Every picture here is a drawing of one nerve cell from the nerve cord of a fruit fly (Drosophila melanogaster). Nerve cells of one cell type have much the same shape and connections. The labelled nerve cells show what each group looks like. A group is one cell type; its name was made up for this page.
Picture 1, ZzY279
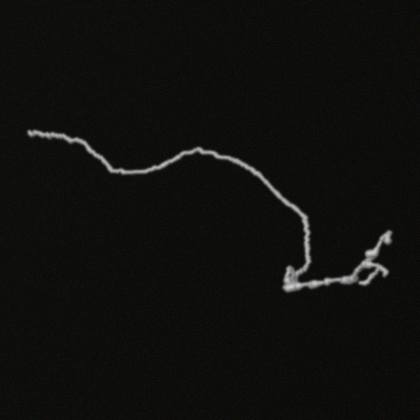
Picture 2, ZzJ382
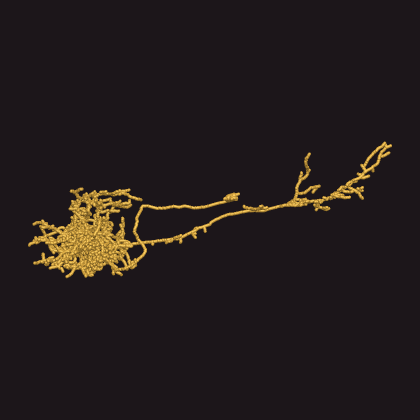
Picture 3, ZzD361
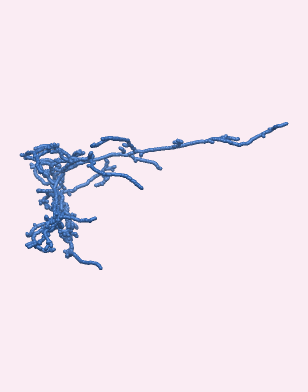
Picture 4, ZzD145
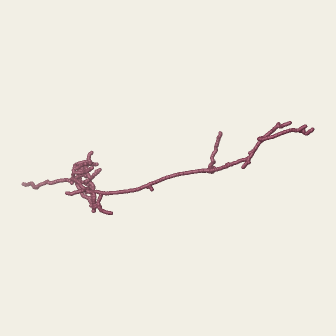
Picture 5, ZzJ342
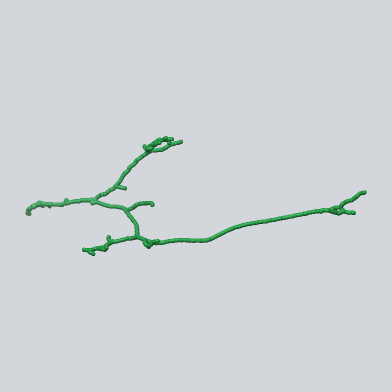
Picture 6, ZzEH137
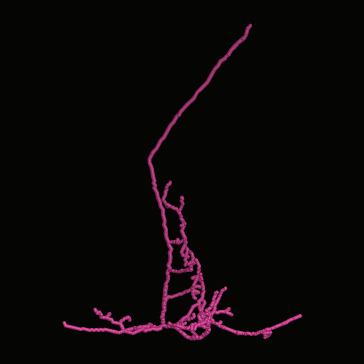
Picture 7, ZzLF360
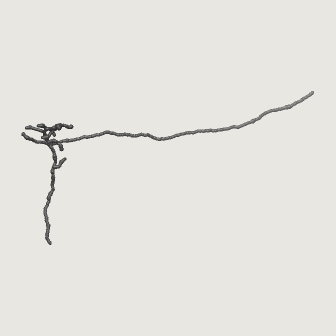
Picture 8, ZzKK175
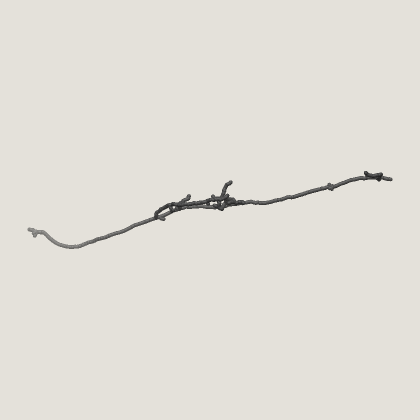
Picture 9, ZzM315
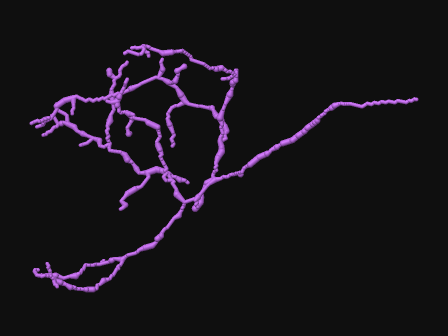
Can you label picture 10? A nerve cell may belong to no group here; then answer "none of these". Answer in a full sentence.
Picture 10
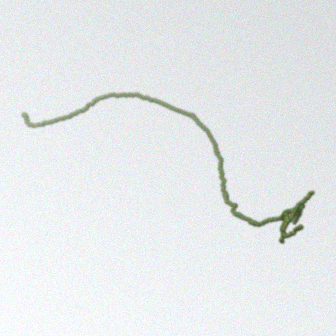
It belongs to ZzY279.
